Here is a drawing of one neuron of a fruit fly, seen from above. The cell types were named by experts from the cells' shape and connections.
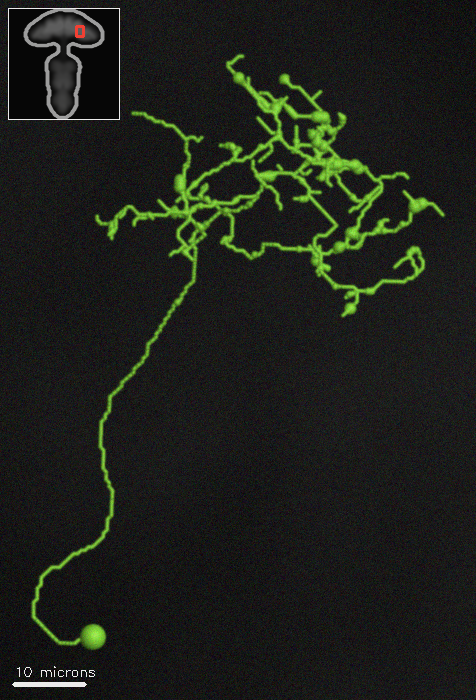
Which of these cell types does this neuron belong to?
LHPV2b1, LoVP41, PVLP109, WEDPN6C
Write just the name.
LHPV2b1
